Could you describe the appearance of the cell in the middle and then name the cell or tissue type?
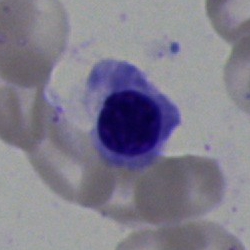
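Chromatin comes first on the list: dense, staining a very dark purple. Nucleoli are checked next, and none are visible. Then the cytoplasmic rim, which is widest on the upper-left side of the nucleus. Last, granules: none appear in the cytoplasm. The cell is an erythroblast.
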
